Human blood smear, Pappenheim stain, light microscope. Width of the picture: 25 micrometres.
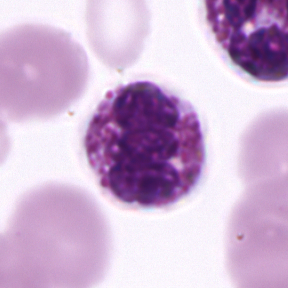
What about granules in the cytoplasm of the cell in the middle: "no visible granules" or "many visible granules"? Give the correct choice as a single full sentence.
Many granules can be seen in the cytoplasm of the cell.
